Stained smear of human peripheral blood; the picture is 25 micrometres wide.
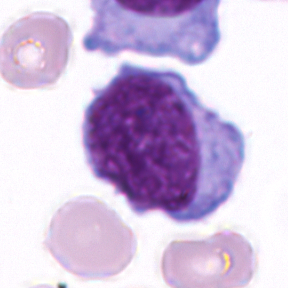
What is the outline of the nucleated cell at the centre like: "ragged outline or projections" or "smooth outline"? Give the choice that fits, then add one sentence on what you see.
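Ragged outline or projections. The cell's outline is irregular, with small bumps along its edge.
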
